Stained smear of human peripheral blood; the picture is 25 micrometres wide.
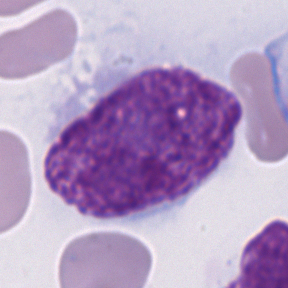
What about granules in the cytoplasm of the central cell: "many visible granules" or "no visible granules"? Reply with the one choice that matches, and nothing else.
No visible granules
